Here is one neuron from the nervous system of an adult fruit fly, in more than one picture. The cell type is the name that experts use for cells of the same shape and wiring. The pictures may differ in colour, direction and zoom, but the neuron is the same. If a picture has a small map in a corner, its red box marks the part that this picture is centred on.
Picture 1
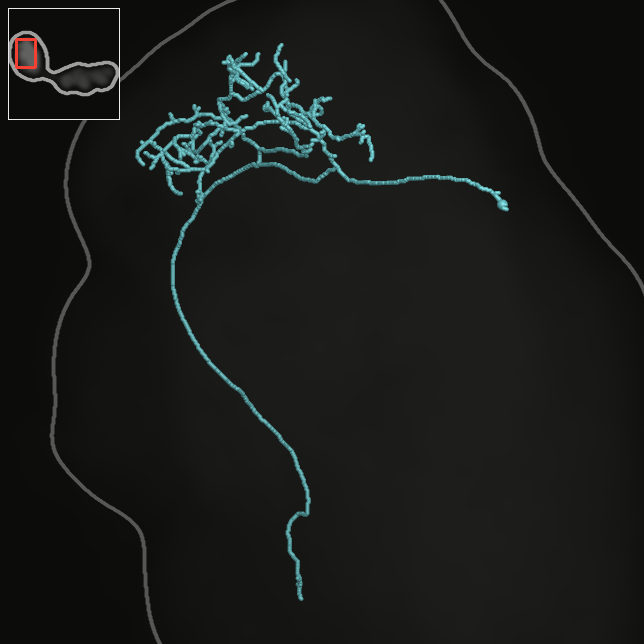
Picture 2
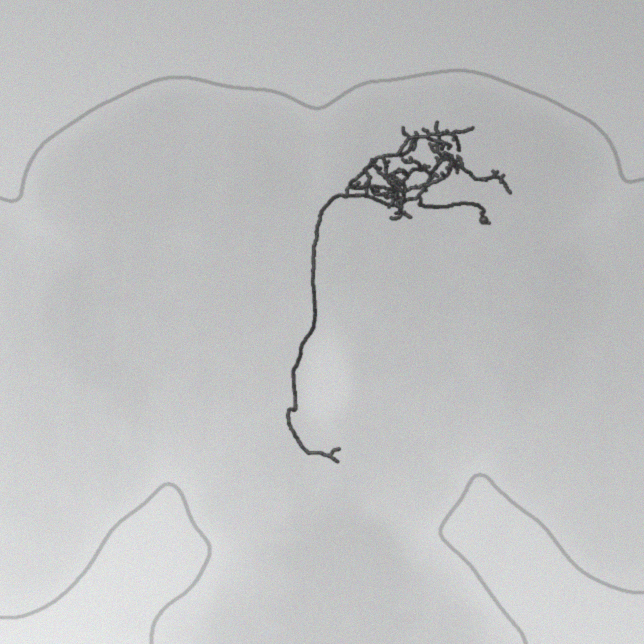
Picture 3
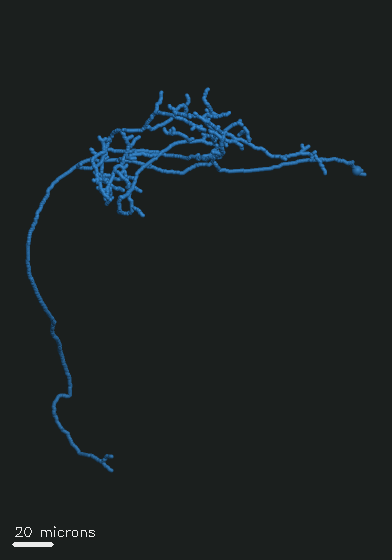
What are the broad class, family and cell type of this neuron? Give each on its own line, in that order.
central-brain intrinsic neuron
hemilineage SMPpv2_dorsal
SIP053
